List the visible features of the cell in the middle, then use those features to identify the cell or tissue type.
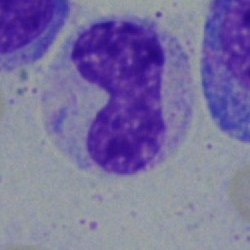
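Hmm, the nucleus is indented on its left, which gives it a kidney shape. Its chromatin looks coarse and clumped. I'm checking for nucleoli and finding none. The cytoplasm has no vacuoles either. My answer: a band neutrophil.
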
